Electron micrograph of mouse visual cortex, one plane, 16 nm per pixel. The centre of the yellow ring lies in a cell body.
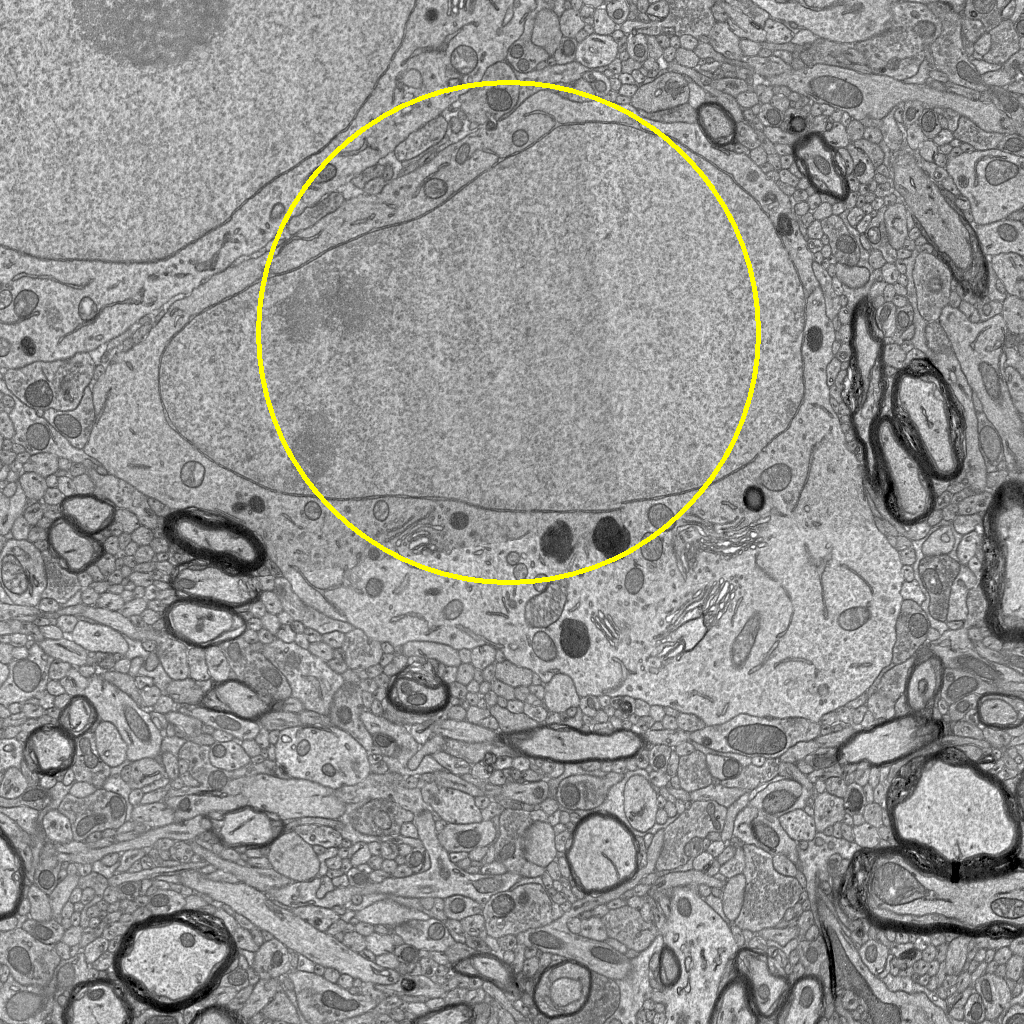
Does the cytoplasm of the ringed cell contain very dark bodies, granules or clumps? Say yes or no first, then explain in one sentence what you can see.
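Yes. Two large, very dark, rounded bodies sit side by side in the cytoplasm just below the nucleus.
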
